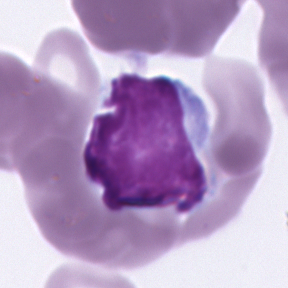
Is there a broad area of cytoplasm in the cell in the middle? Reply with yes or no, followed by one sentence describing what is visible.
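No. The cytoplasm is scant compared with the large nucleus.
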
